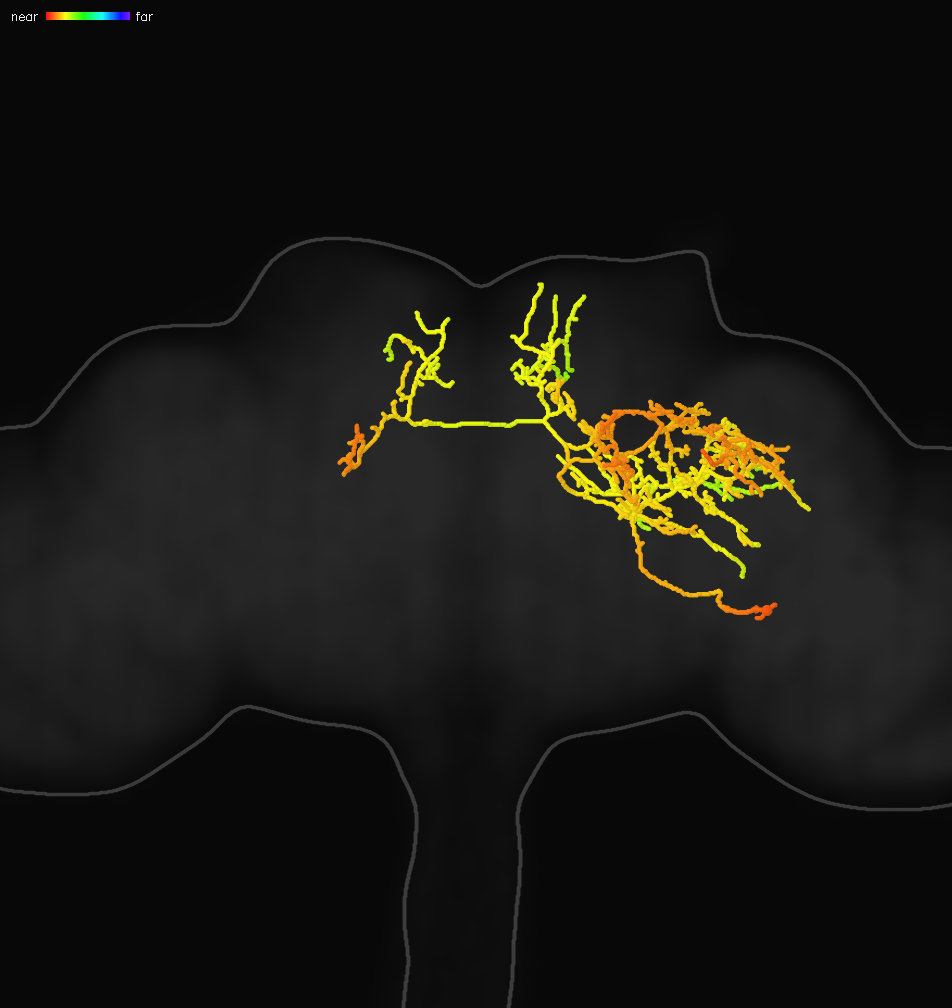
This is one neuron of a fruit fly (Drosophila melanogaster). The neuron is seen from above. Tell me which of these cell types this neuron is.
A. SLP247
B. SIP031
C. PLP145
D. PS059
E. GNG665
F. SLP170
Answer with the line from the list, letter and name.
A. SLP247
